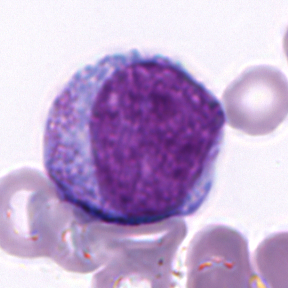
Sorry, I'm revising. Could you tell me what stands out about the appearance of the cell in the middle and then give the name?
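A roughly round outline encloses this cell, whose nucleus lies toward the right side. Fine purple granules are present in the cytoplasm, and no vacuoles are seen there. The cell is a promyelocyte.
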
